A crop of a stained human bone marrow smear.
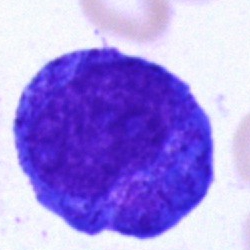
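Promyelocyte, the central cell: its outline looks roughly round, though the edge seems slightly uneven. The nucleus appears to fill most of the cell, and I can find no clear vacuoles. A curved, paler band seems to cross the lower right part of the cell.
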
